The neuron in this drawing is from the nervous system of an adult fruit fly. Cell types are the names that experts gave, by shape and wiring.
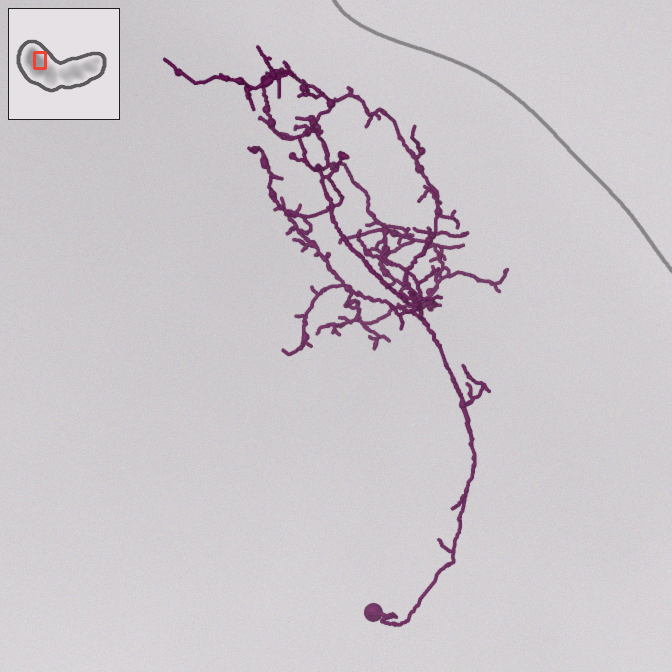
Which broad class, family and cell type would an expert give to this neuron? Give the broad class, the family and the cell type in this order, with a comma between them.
central-brain intrinsic neuron, hemilineage SLPal3_and_SLPal4_dorsal, SLP199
